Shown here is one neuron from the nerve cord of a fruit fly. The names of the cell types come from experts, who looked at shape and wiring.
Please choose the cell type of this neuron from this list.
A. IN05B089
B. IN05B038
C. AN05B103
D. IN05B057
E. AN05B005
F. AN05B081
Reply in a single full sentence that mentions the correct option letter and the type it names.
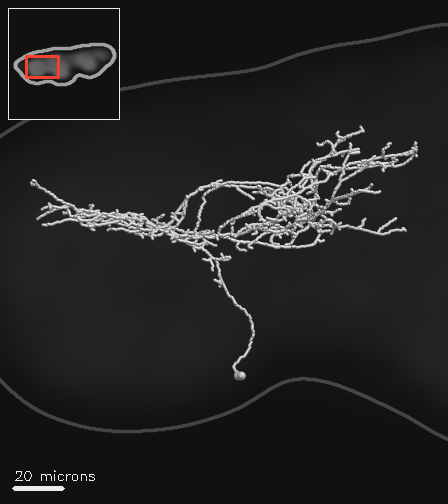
Option D, namely IN05B057, is the cell type of the neuron.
